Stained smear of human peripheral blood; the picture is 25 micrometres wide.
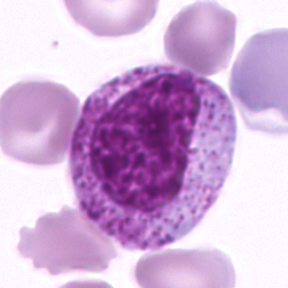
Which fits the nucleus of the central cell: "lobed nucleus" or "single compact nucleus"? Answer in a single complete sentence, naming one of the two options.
It is a single compact round, oval or kidney-shaped nucleus that the cell has.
